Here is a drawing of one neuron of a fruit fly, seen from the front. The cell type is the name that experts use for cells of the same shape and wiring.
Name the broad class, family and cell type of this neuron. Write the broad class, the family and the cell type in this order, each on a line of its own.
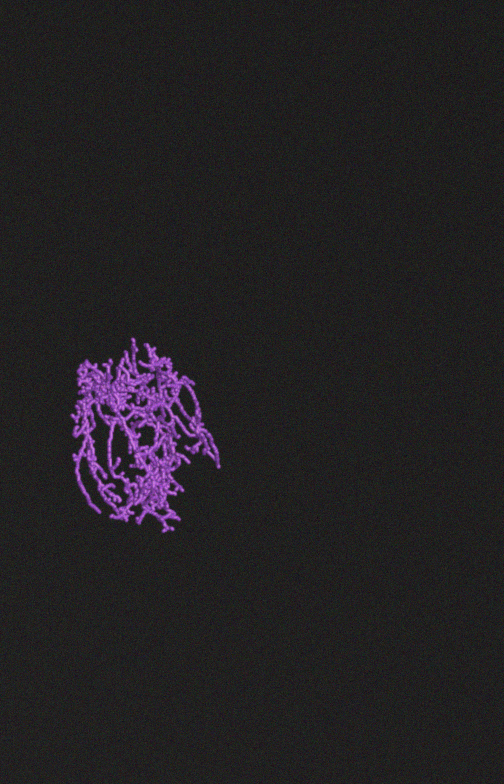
nerve-cord intrinsic neuron
hemilineage 03A
IN03A017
